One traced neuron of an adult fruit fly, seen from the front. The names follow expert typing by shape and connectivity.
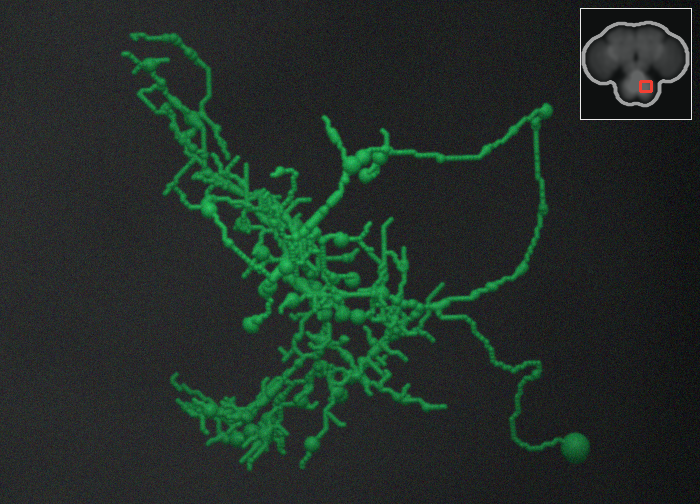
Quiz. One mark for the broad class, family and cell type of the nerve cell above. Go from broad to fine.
nerve-cord intrinsic neuron; hemilineage 16B; IN16B119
